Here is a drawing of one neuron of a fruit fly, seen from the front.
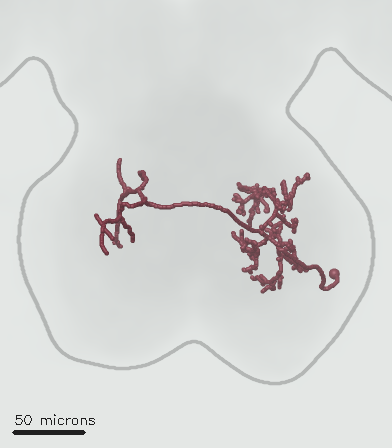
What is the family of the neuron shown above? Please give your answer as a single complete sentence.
The neuron sits within family hemilineage 08B.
